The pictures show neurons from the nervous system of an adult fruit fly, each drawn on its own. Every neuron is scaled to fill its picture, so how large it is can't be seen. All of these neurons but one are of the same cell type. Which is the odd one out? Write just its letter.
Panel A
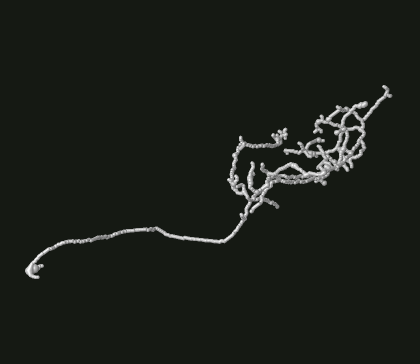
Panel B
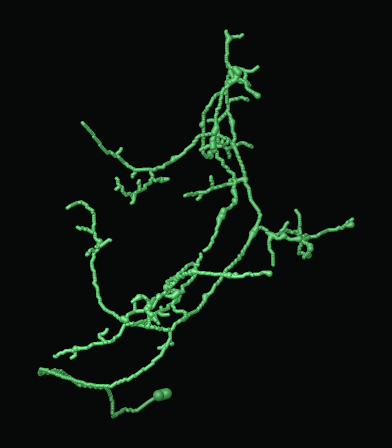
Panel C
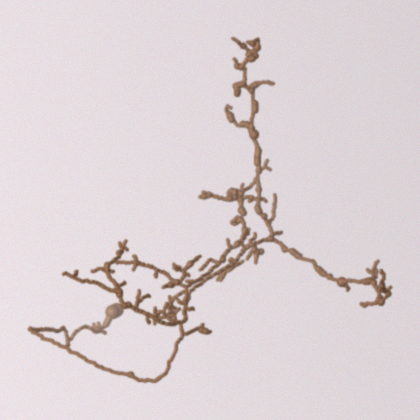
C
